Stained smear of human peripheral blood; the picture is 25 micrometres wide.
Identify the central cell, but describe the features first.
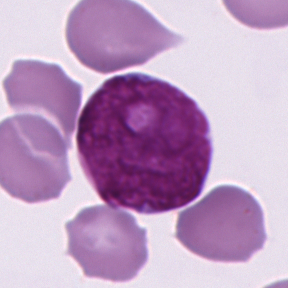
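Almost no cytoplasm is visible around the nucleus. A pale nucleolus appears in the upper middle of the nucleus. The cell contains no vacuoles, and its surface bears no projections. The cell is a myeloblast.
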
